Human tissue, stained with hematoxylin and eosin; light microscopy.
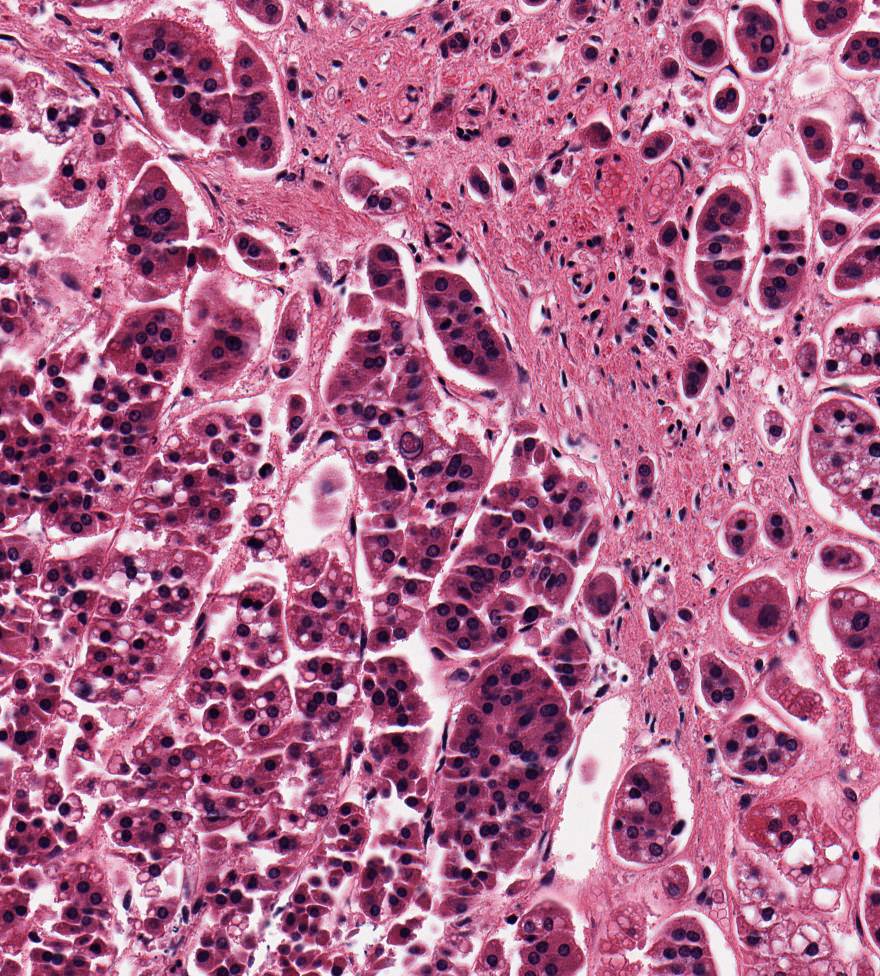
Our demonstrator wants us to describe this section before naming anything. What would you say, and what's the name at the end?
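Left half: cells in broad trabeculae and nests, separated by thin slit-like spaces. Cells polygonal, with abundant granular eosinophilic cytoplasm. Nuclei round, central, with distinct nucleoli. Many cells with small clear cytoplasmic vacuoles. Adrenal gland.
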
